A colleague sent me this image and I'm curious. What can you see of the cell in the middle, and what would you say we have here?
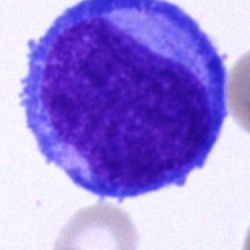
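First, chromatin: dark purple, with a mottled, patchy texture. Second, cytoplasm: a paler zone lies beside the nucleus at the upper right. Third, granules: none visible in the cytoplasm. Fourth, vacuoles: none seen there either. Conclusion: the cell is a blast.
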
